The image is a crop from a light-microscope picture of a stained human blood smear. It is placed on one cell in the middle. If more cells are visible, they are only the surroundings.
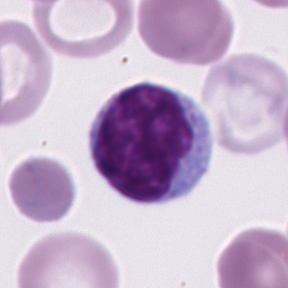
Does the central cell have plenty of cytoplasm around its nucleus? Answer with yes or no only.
No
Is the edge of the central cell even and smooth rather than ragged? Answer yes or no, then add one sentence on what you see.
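Yes. The cell outline is round and smooth.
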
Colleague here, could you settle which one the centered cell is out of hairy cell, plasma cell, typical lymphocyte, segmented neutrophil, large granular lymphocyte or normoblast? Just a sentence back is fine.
Centrally within this crop lies a typical lymphocyte.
